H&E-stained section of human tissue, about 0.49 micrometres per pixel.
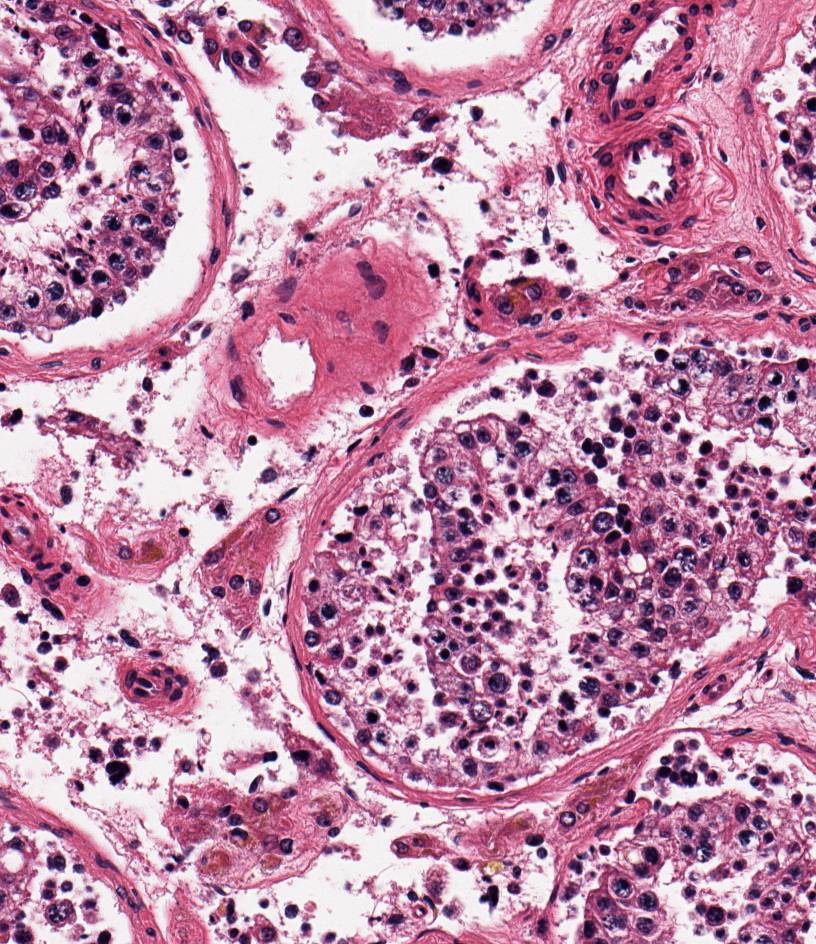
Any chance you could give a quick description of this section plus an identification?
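First, the layout: rounded tubules cut in cross-section, separated by interstitium, the largest at lower right centre. Second, inside the tubules, many small, very dark, condensed nuclei lie among large cells. Third, the interstitium holds clusters of polygonal cells whose abundant pink cytoplasm contains golden-brown pigment, including at lower left. This is testis.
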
